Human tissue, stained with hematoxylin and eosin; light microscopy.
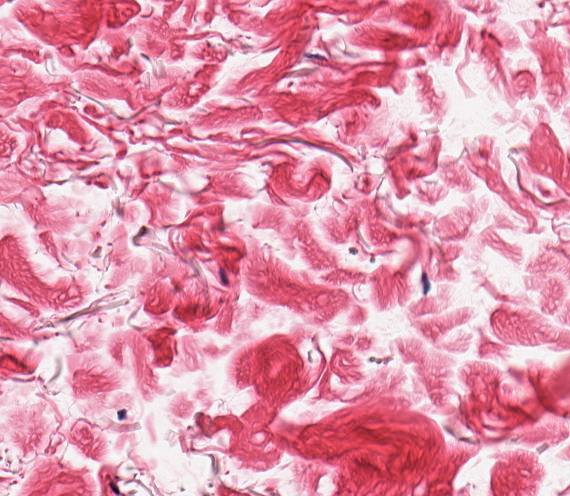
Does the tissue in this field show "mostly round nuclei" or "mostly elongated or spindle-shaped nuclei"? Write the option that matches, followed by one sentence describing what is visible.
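Mostly elongated or spindle-shaped nuclei. Nuclei are sparse, small, dark and elongated, lying singly between the bundles.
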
